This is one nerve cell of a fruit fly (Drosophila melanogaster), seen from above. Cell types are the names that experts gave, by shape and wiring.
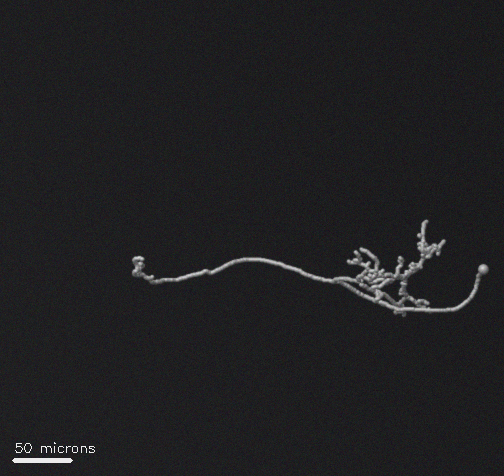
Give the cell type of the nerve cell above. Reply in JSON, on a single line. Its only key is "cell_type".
{"cell_type": "CB3548"}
